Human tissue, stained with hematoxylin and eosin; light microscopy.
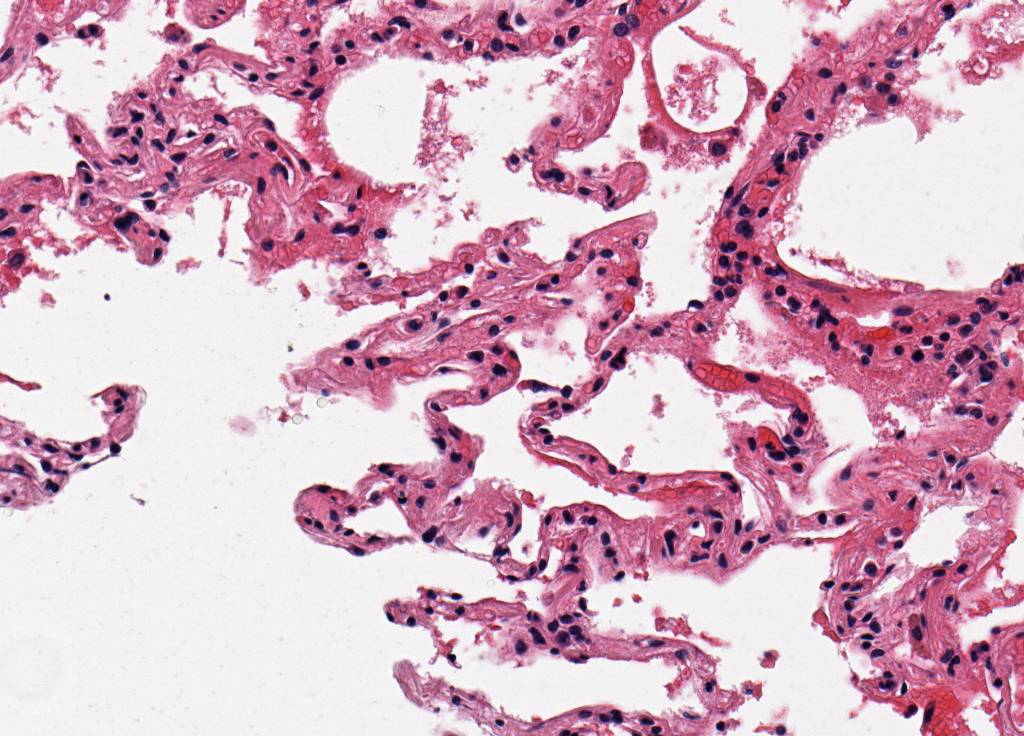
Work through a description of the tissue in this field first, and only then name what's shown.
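You've got thin, branching pink septa outlining big empty spaces right across the field. They're thicker and more fibrous at the upper left and along the right edge than in the lower centre. Red blood cells are packed inside the septa, most obviously on the right side. A few spaces, like the rounded one at the top centre, hold wisps of pale pink flocculent material. That's lung.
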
